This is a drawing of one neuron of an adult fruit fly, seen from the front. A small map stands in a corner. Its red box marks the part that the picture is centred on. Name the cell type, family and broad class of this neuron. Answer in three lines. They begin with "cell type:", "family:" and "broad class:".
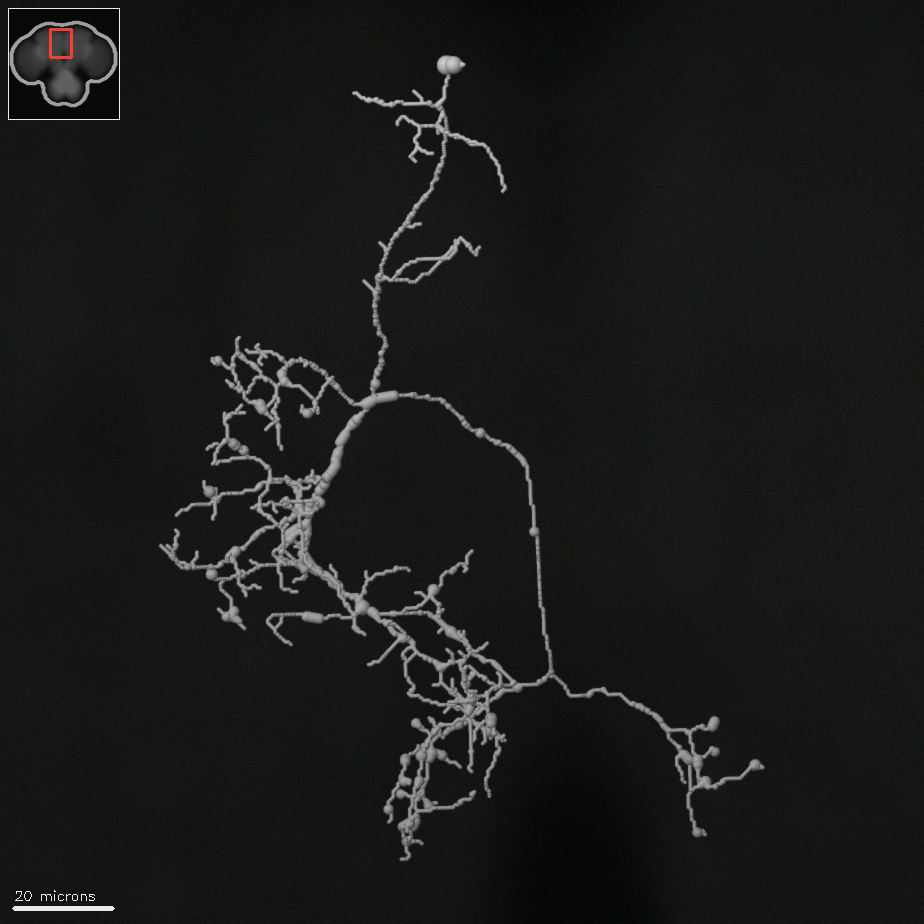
cell type: ICL005m
family: hemilineage SMPad2
broad class: central-brain intrinsic neuron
